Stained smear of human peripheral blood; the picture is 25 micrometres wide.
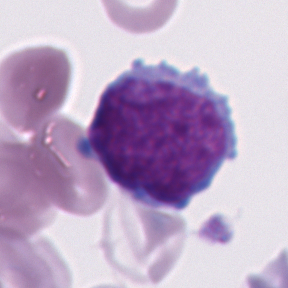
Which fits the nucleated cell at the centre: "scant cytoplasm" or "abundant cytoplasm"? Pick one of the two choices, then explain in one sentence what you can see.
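Scant cytoplasm. The cytoplasm forms only a thin blue rim around the nucleus.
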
